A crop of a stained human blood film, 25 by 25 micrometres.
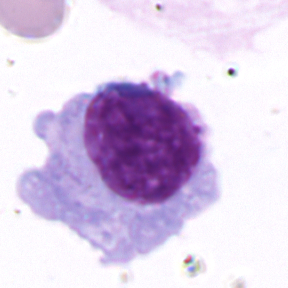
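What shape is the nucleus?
Round to oval, without lobes or a deep indentation, and about 10 micrometres across.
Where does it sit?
Off-centre, toward the upper right of the cell.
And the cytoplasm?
Abundant and pale greyish-blue, widest on the left side of the nucleus.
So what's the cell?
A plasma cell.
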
